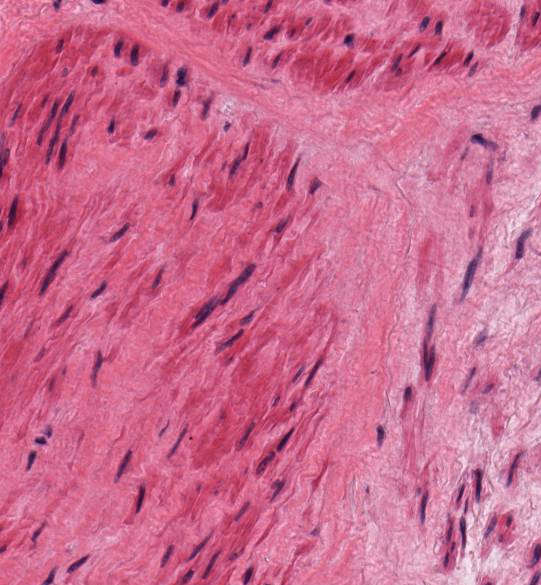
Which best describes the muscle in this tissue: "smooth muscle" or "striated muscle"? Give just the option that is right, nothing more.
Smooth muscle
